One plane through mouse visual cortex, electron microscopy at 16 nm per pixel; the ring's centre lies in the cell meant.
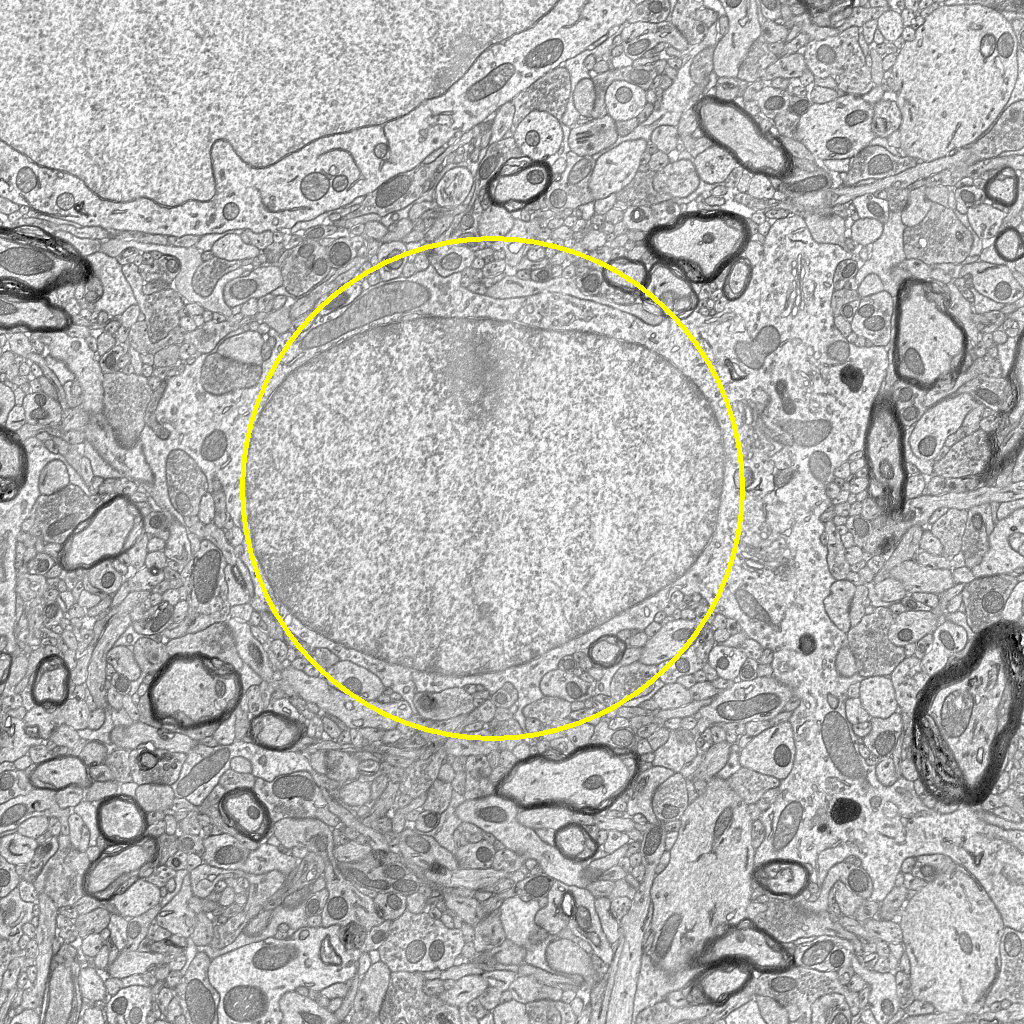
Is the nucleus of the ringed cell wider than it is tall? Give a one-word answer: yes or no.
Yes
